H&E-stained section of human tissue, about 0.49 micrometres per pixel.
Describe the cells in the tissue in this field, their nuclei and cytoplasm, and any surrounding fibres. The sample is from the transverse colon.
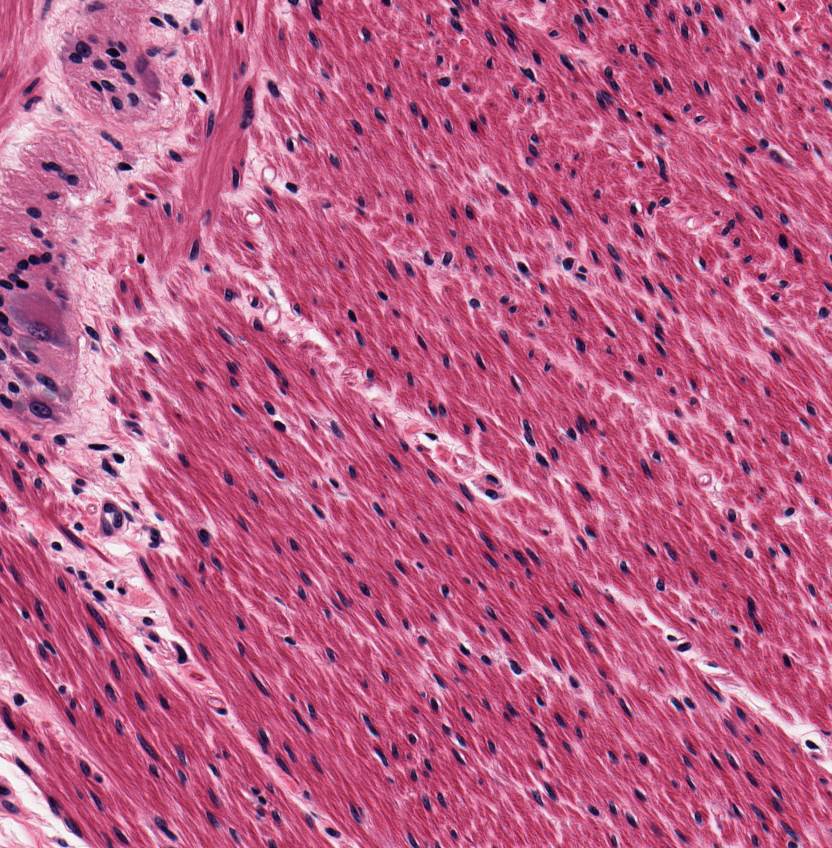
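Muscle cells run mostly diagonally, upper left to lower right. Their nuclei are elongated and lie lengthwise along the cells. Large ganglion cells with abundant purplish cytoplasm lie at the left edge, upper half; small dark nuclei cluster around them at the upper left.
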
